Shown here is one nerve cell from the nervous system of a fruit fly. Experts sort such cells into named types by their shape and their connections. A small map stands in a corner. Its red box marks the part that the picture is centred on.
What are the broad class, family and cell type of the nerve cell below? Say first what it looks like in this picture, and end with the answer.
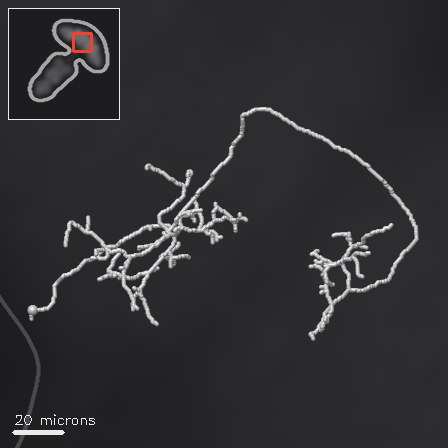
It lies in the brain. From left to right in the picture it spans about 160 microns. This is a central-brain intrinsic neuron. Its family is hemilineage DM5_central. The cell type is CB1554.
